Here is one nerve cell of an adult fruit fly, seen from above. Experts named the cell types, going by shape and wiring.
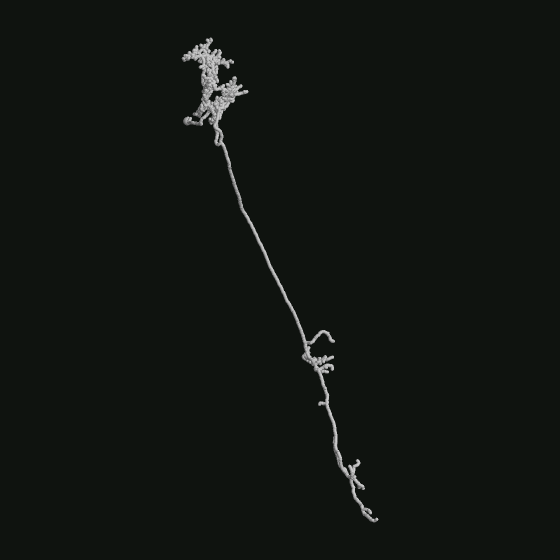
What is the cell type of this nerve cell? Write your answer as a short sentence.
The cell type is DNg05_a.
